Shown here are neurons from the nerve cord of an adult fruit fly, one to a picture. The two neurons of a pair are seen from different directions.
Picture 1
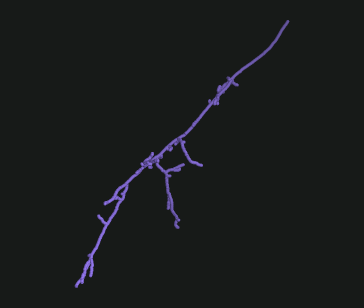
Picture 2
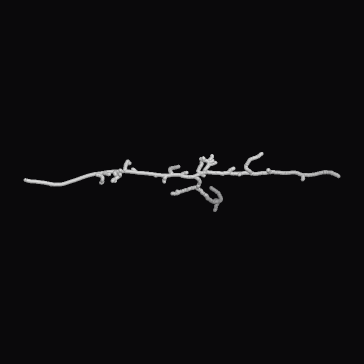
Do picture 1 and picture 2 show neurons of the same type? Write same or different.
same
